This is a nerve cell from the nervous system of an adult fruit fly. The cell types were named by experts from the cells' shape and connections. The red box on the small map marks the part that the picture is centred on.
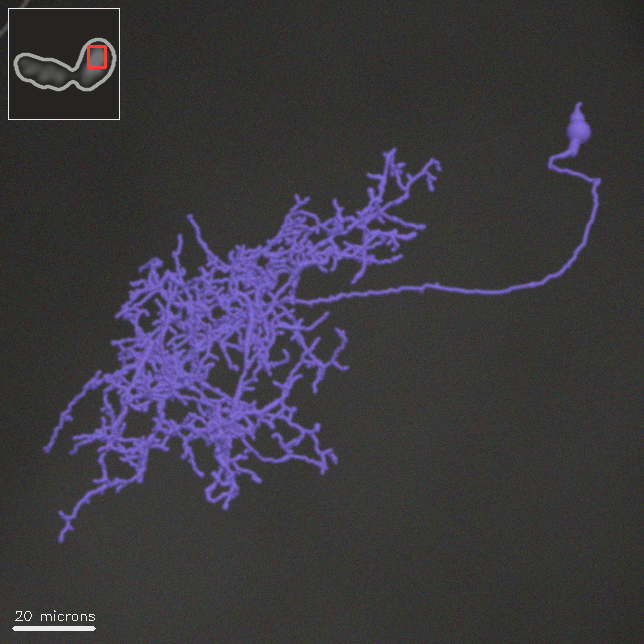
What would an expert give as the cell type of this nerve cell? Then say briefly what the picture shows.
The cell type is CL066. This is a central-brain intrinsic neuron. The cell body is at the upper right of the picture. By the scale bar it is about 140 microns wide in this view. More than a hundred branch ends can be seen.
